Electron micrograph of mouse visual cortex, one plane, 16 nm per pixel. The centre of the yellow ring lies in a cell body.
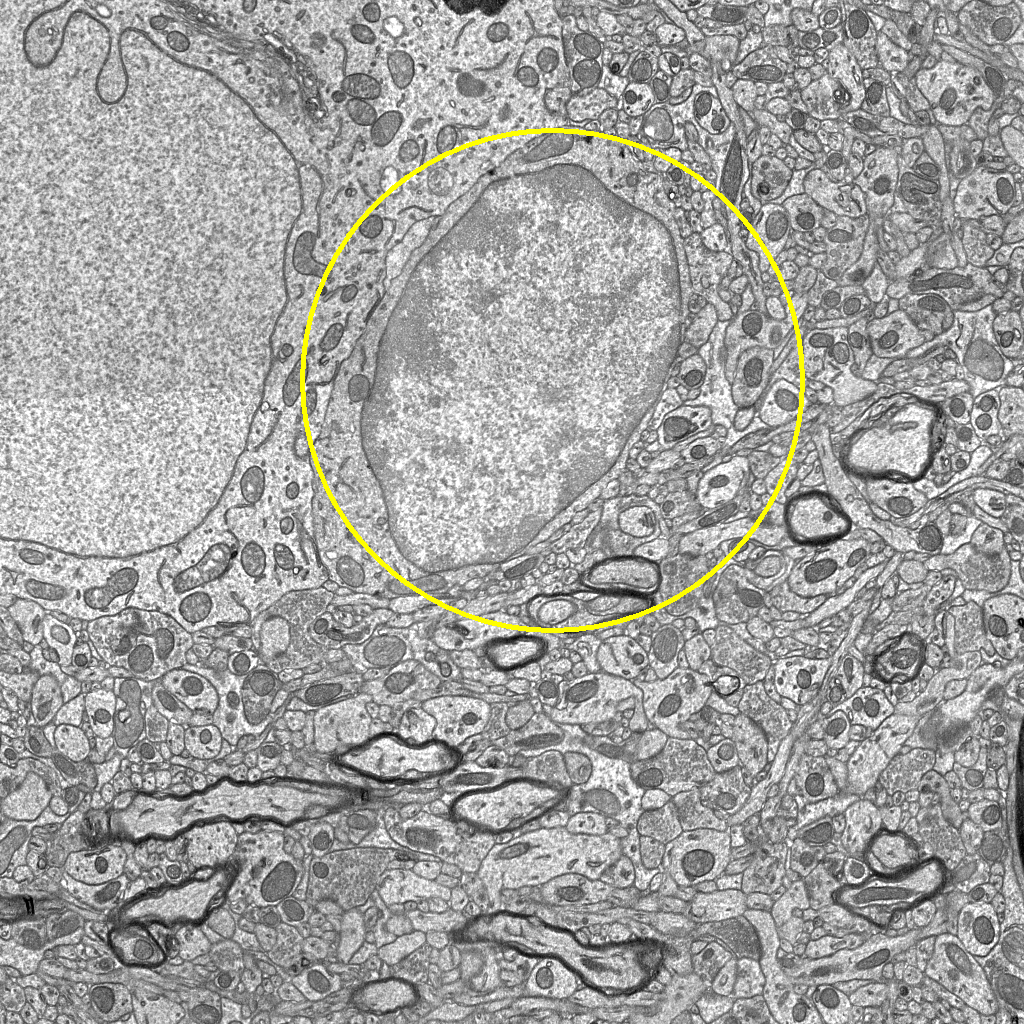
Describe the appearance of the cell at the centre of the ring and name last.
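The nuclear outline looks smooth, no deep infoldings, and I see no distinct nucleolus. Outside the ring, to the left, lies a much larger cell body with a pale nucleus. It's an oligodendrocyte.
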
